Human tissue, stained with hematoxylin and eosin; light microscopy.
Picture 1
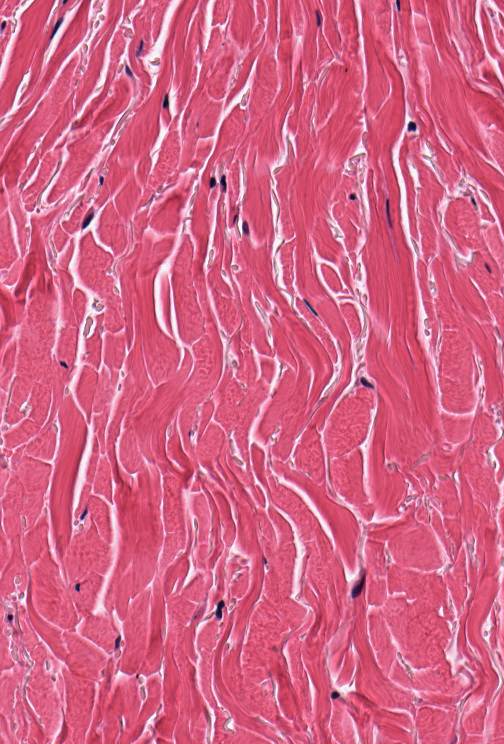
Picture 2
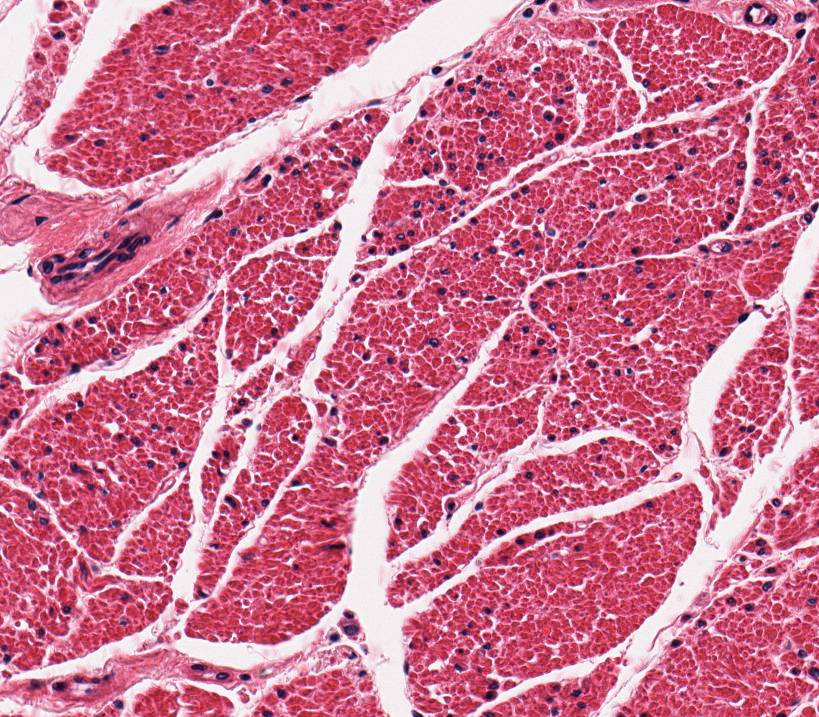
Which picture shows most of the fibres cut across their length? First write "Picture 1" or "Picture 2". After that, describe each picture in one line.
Picture 2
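In picture 1: Long pink fibres run mainly from the top to the bottom of the field in a gently wavy course.
In picture 2: The cells in the bundles are cut across, appearing as small polygonal profiles.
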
